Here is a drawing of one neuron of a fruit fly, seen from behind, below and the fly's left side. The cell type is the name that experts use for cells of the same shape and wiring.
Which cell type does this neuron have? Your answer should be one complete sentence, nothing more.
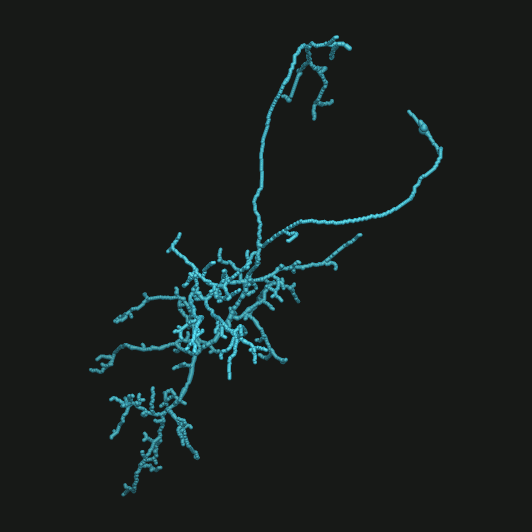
This neuron counts as a member of the cell type IN11A011.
